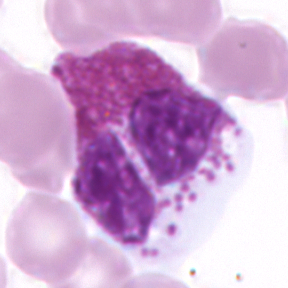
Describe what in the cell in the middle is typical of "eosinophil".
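In favour of the eosinophil: the nucleus consists of two large lobes lying side by side.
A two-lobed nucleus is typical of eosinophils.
The chromatin is dense and stains dark purple, and no nucleolus is visible in either lobe.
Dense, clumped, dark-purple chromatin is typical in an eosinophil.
Against it: at the lower right, the cytoplasm is pale and nearly colourless.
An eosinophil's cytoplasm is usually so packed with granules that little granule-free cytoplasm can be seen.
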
